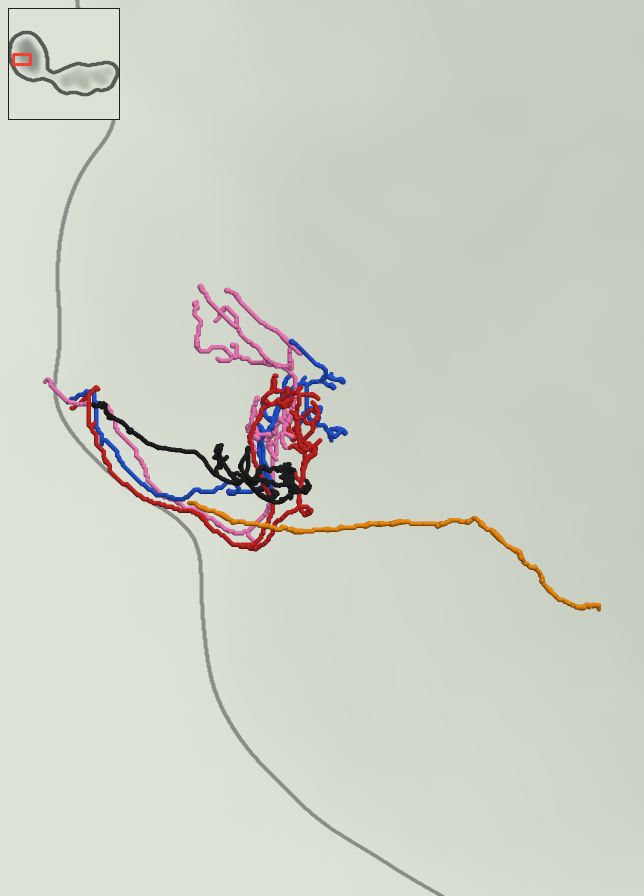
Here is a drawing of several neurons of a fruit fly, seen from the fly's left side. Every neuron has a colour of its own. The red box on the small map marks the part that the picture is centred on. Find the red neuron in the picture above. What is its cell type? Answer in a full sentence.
The cell type is TRN_VP1m.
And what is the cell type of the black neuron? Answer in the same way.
The cell type is ORN_V.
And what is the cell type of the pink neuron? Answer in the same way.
The cell type is HRN_VP1d.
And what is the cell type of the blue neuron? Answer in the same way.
The cell type is HRN_VP1l.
